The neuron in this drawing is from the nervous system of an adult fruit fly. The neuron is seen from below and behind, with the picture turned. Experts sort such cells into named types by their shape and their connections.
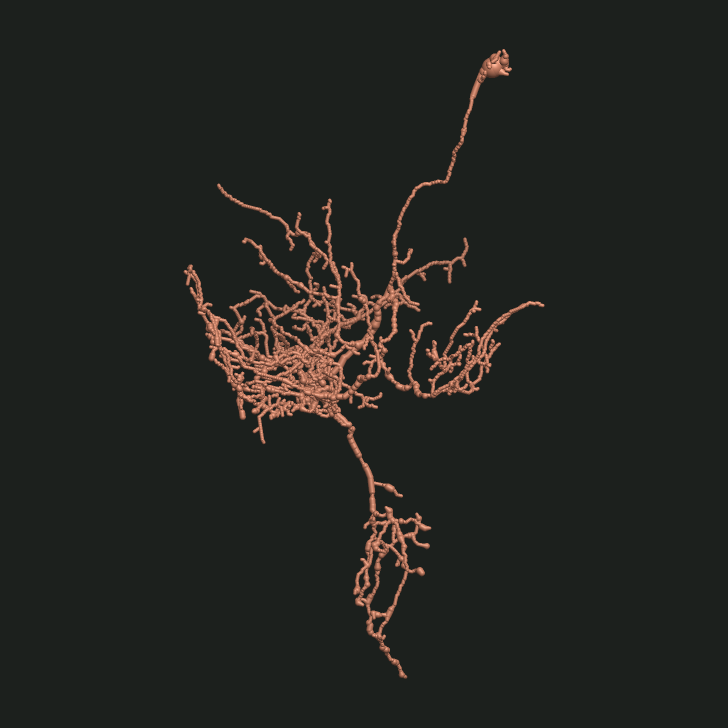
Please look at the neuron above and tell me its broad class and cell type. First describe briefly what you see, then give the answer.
As drawn here it is taller than it is wide. Its broad class is central-brain intrinsic neuron. It is of cell type IB007.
